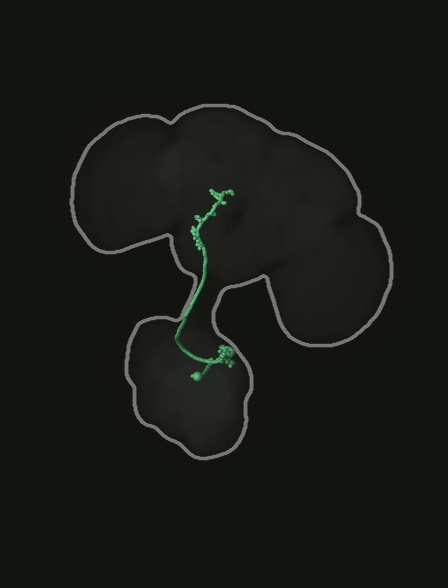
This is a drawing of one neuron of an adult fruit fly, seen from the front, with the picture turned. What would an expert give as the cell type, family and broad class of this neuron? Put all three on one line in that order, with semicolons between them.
AN07B101_b; hemilineage 07B; ascending neuron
